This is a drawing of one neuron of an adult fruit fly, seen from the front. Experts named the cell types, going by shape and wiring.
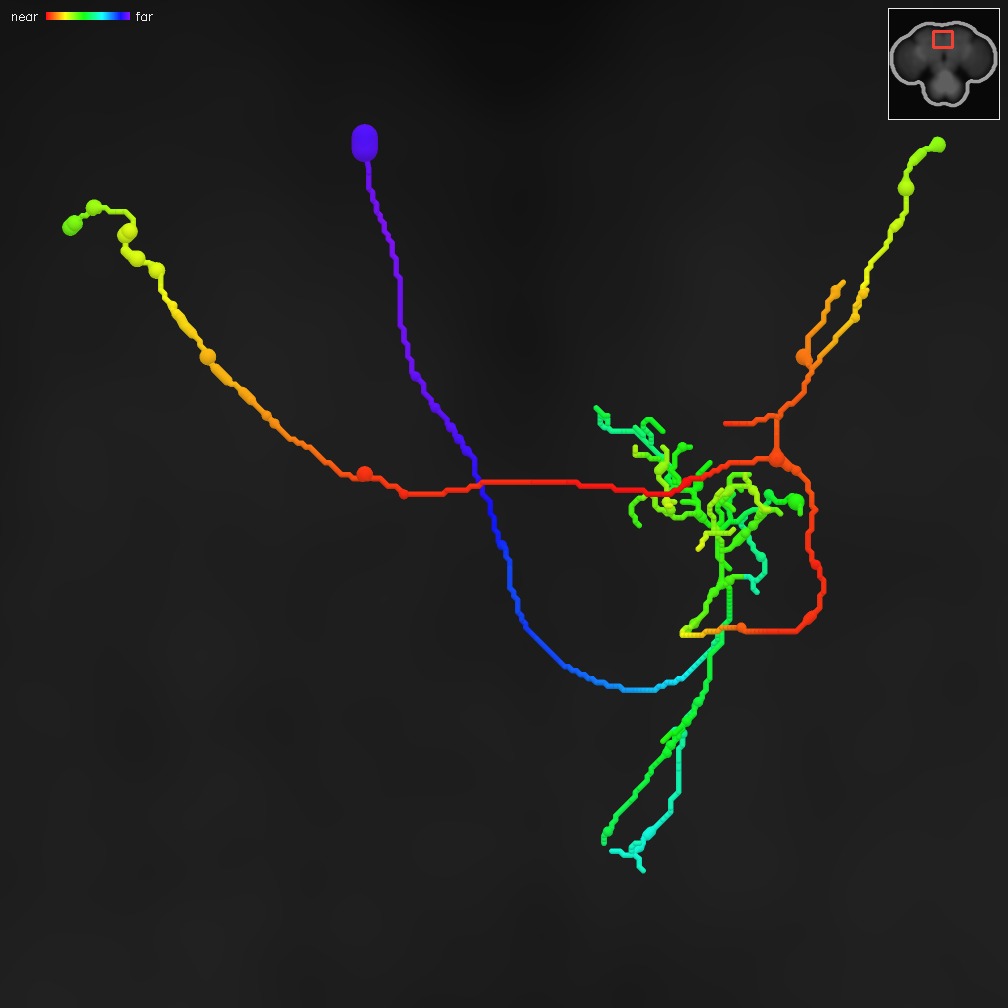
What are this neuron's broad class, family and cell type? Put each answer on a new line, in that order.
central-brain intrinsic neuron
class CX
FS3_a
